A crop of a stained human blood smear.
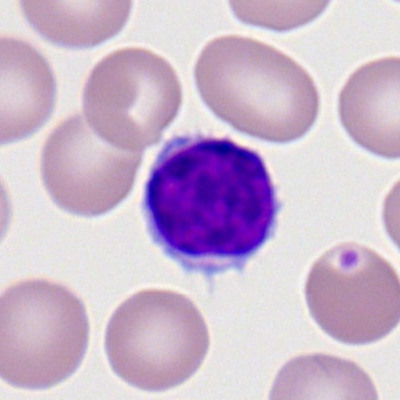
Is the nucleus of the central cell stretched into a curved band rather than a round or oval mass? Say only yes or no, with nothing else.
No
